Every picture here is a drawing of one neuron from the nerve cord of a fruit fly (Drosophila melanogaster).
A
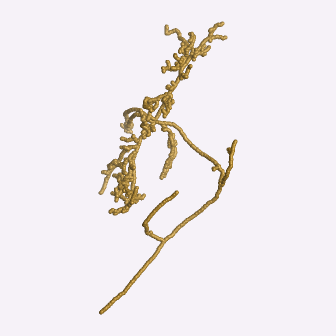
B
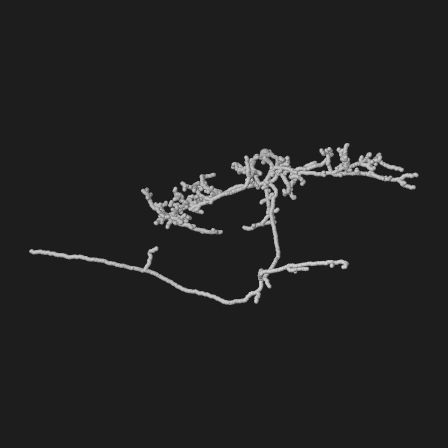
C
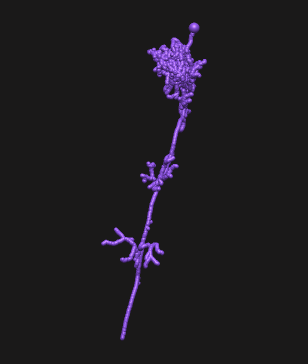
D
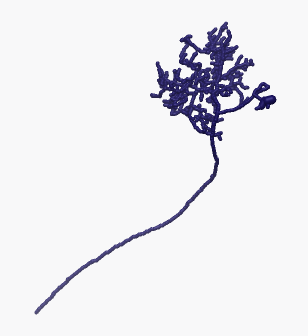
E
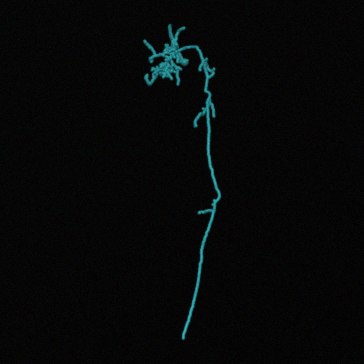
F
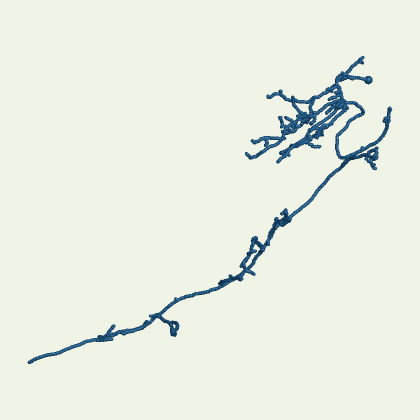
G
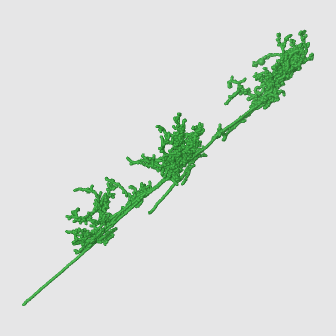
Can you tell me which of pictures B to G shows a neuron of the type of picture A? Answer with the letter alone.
B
